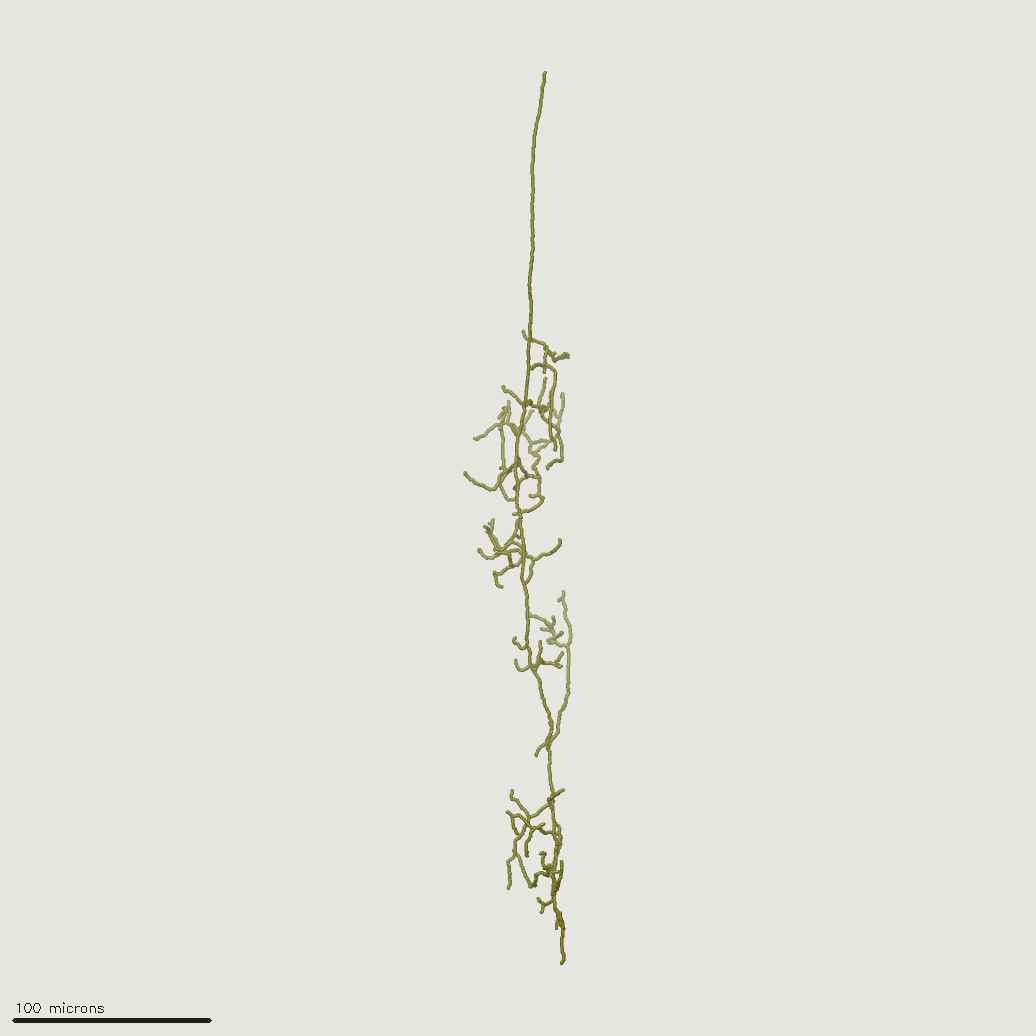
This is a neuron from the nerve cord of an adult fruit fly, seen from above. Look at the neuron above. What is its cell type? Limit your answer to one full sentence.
The cell type of this neuron is DNp38.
